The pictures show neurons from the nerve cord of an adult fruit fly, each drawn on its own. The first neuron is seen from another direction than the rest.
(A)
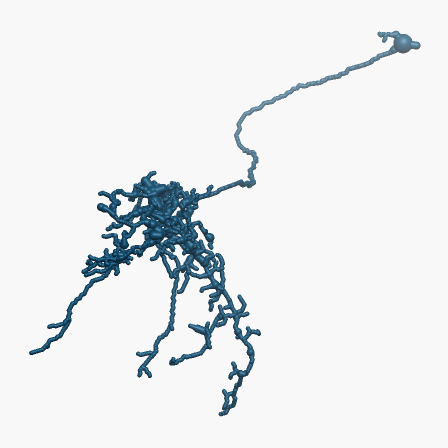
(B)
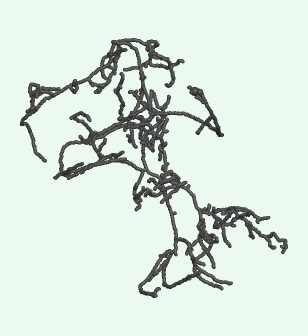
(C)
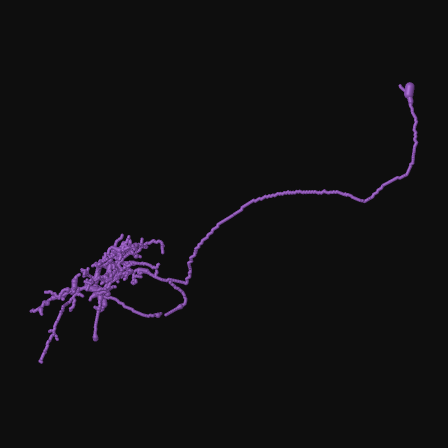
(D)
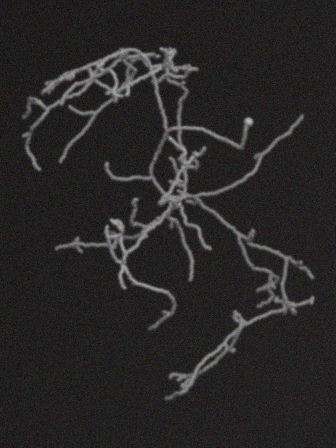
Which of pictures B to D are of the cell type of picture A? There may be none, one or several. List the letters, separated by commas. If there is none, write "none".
C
